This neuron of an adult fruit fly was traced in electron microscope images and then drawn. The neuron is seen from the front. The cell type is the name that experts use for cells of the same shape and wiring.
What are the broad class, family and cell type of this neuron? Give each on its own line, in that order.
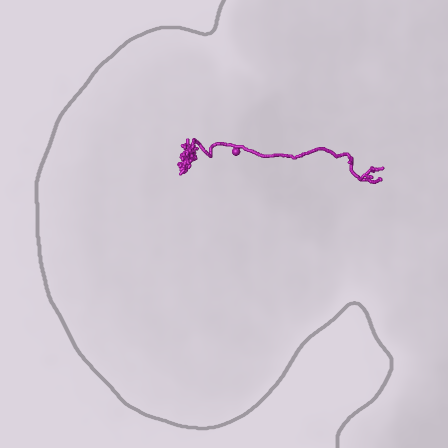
visual projection neuron
LPC
LPC1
